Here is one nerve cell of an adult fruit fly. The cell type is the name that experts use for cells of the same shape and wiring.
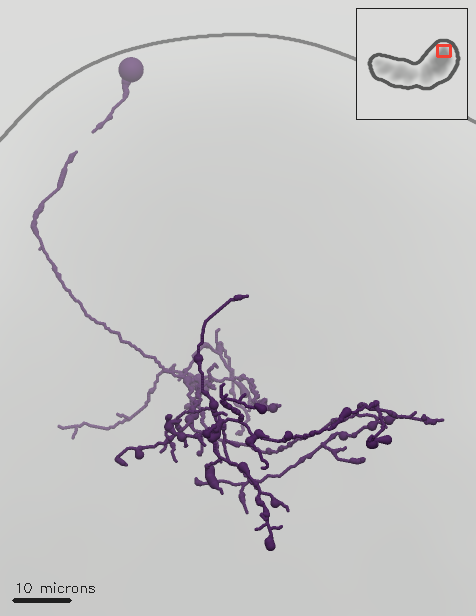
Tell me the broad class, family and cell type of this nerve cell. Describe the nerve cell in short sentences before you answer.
The cell body is at the upper left of the picture. By the scale bar it is about 85 microns tall in this view. The picture shows dozens of branch ends. This is a central-brain intrinsic neuron. The family is hemilineage VLPd&p1_posterior. It is of cell type CB2787.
